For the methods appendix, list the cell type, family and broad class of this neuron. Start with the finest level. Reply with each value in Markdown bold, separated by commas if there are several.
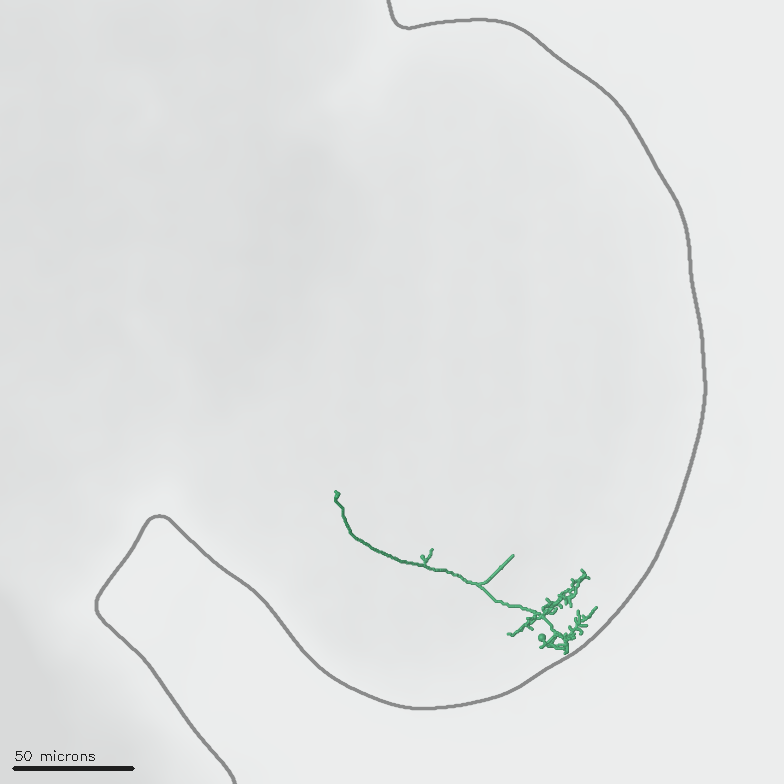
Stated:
**TmY3**, **TmY**, **optic-lobe intrinsic neuron**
